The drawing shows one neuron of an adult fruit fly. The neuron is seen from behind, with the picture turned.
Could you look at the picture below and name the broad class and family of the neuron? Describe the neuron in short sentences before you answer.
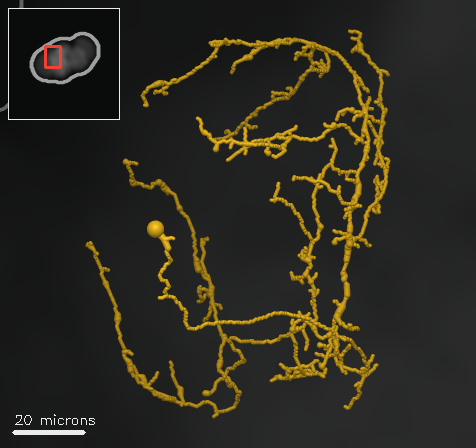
By the scale bar it is about 110 microns tall in this view. The picture shows dozens of branch ends. It is a nerve-cord intrinsic neuron. Its family is hemilineage 03A.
